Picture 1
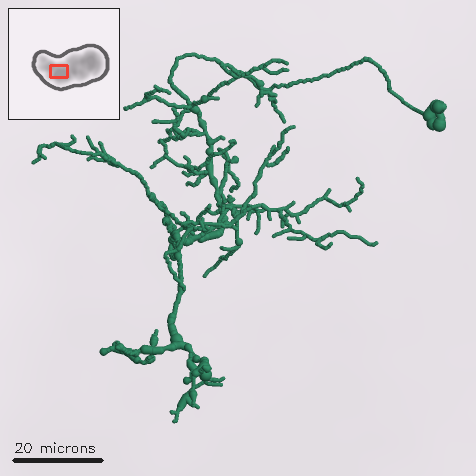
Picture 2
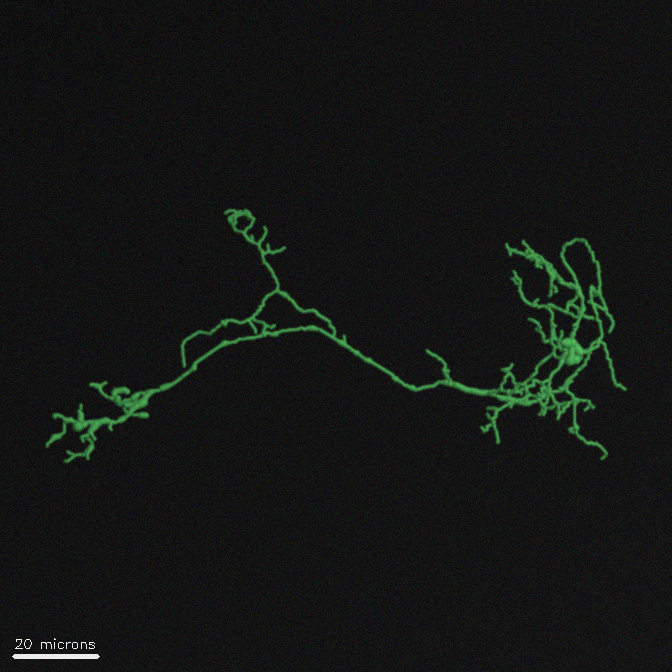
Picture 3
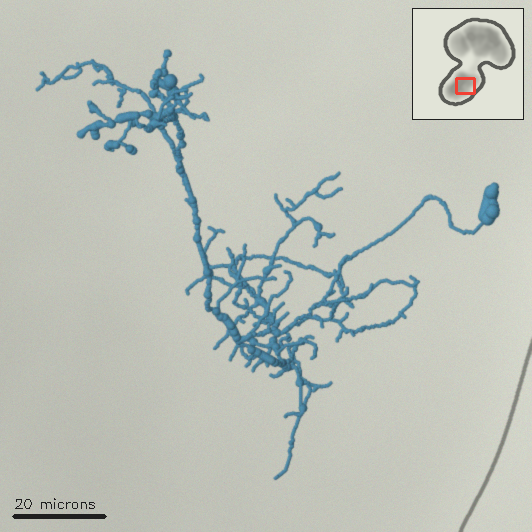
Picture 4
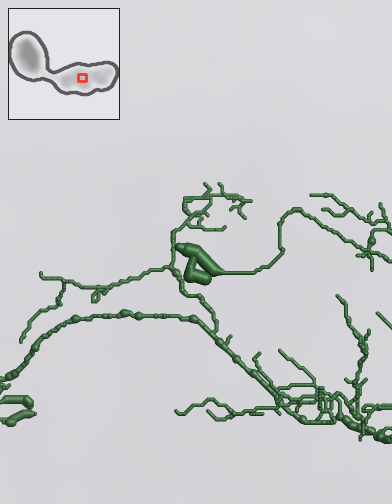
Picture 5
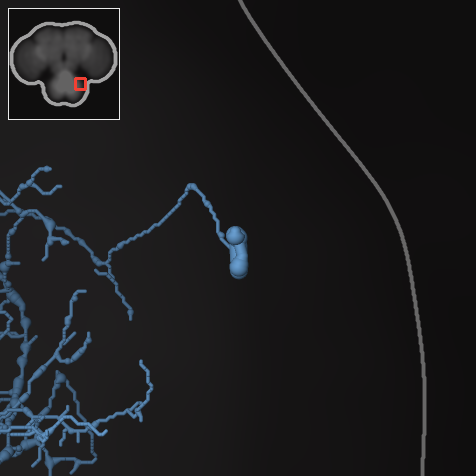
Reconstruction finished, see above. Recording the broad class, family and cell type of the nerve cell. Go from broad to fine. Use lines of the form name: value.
broad class: nerve-cord intrinsic neuron
family: hemilineage 19A
cell type: IN19A069_a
